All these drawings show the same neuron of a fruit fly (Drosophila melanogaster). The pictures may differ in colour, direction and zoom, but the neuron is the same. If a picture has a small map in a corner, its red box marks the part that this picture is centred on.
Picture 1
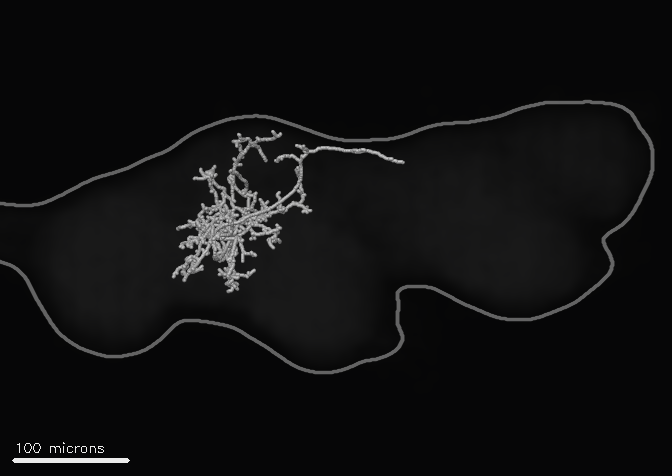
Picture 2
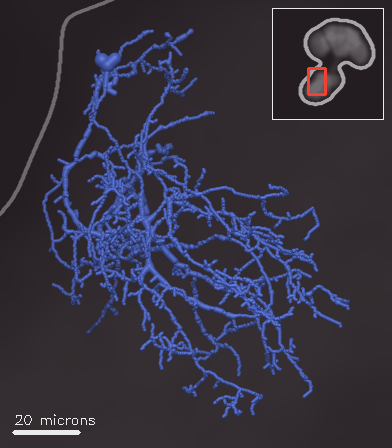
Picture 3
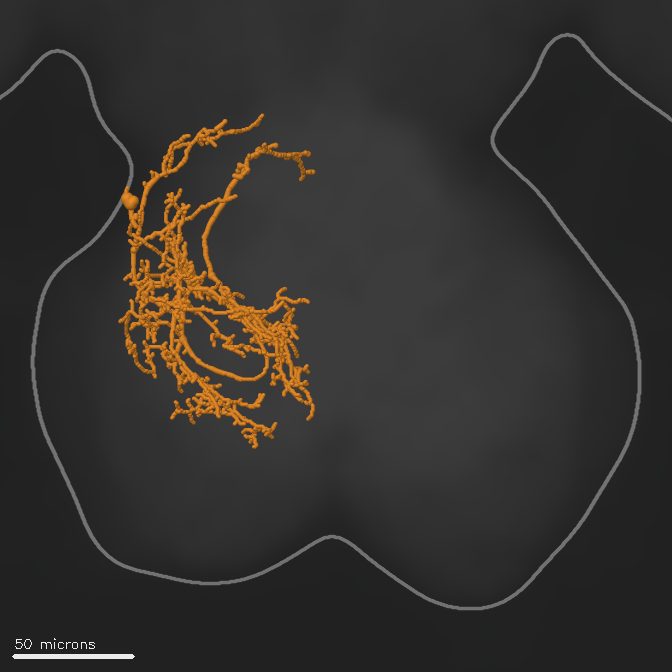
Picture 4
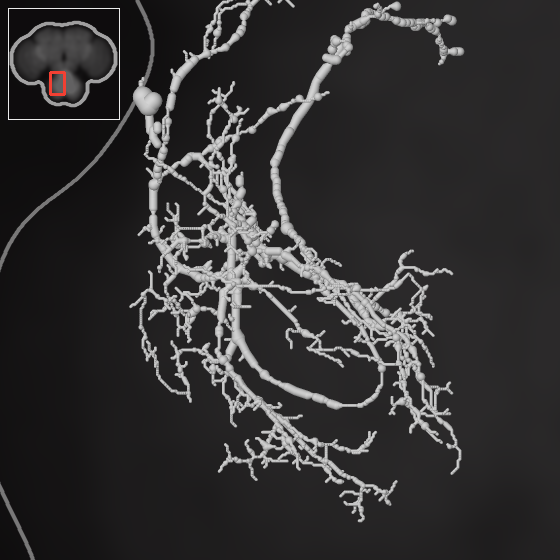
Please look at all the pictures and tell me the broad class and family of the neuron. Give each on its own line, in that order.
nerve-cord intrinsic neuron
hemilineage 17A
